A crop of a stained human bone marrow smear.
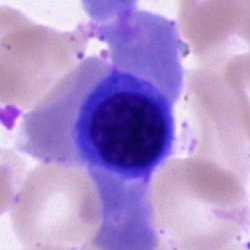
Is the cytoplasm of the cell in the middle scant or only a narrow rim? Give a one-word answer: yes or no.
Yes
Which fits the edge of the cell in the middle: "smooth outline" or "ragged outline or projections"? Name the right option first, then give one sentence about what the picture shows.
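Smooth outline. The cell has a round outline with a smooth edge.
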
